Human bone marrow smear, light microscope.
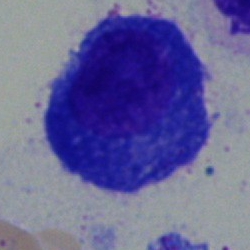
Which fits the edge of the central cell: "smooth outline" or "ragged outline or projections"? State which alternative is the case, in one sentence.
Rough rather than smooth is the outline of this cell.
